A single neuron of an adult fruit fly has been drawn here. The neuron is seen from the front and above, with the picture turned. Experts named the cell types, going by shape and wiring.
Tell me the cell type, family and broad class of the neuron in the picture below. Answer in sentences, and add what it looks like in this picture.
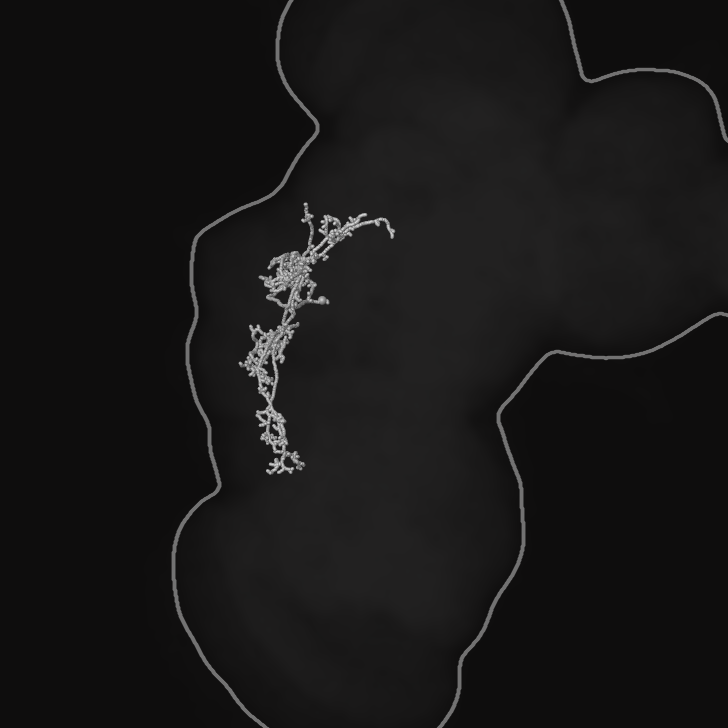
Its cell type is GNG340. The family is hemilineage LB0. This is a central-brain intrinsic neuron. The cell body is in the middle of the picture. As drawn here it is taller than it is wide.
